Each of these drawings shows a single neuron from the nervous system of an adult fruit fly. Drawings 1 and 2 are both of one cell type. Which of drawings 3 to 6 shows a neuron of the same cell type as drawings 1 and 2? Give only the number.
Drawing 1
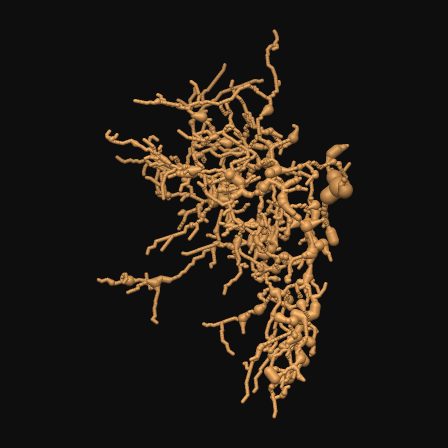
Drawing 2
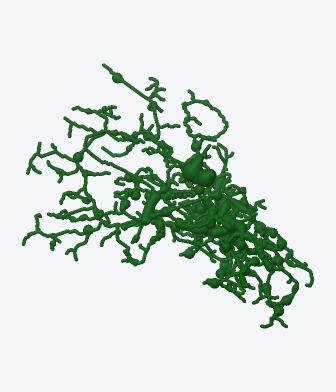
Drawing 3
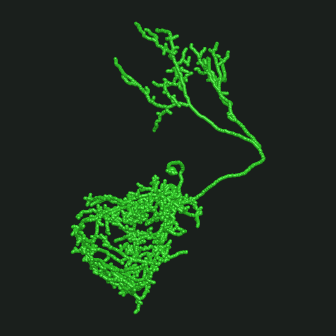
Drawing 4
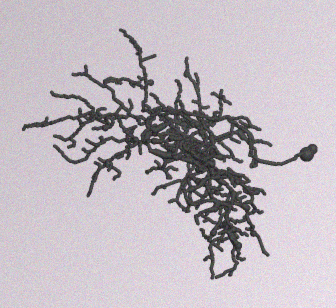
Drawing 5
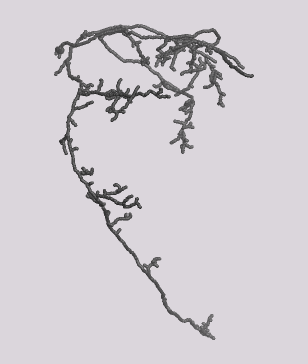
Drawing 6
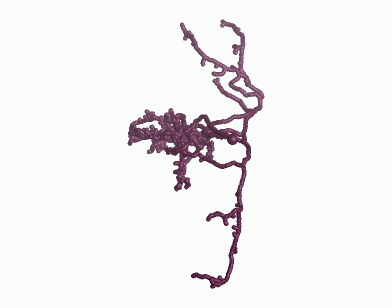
4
